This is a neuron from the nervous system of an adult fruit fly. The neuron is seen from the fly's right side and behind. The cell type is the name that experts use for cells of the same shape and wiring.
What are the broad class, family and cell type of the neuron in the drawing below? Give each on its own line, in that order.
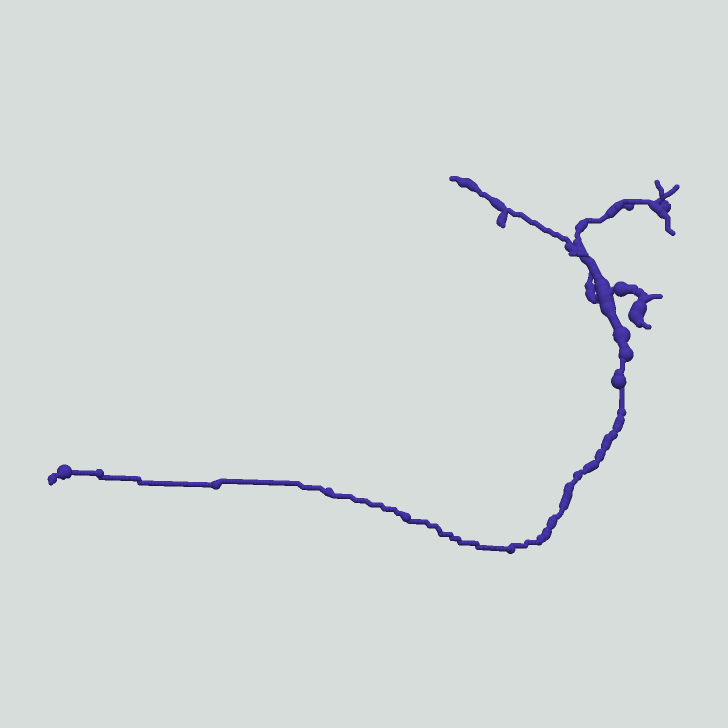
sensory neuron entering the nerve cord
class mechanosensory tactile
SNta29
